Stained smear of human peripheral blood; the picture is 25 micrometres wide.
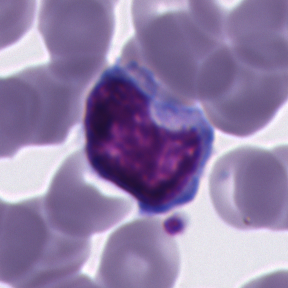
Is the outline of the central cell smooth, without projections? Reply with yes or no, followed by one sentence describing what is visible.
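No. The cell's outline is irregular and angular rather than round.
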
